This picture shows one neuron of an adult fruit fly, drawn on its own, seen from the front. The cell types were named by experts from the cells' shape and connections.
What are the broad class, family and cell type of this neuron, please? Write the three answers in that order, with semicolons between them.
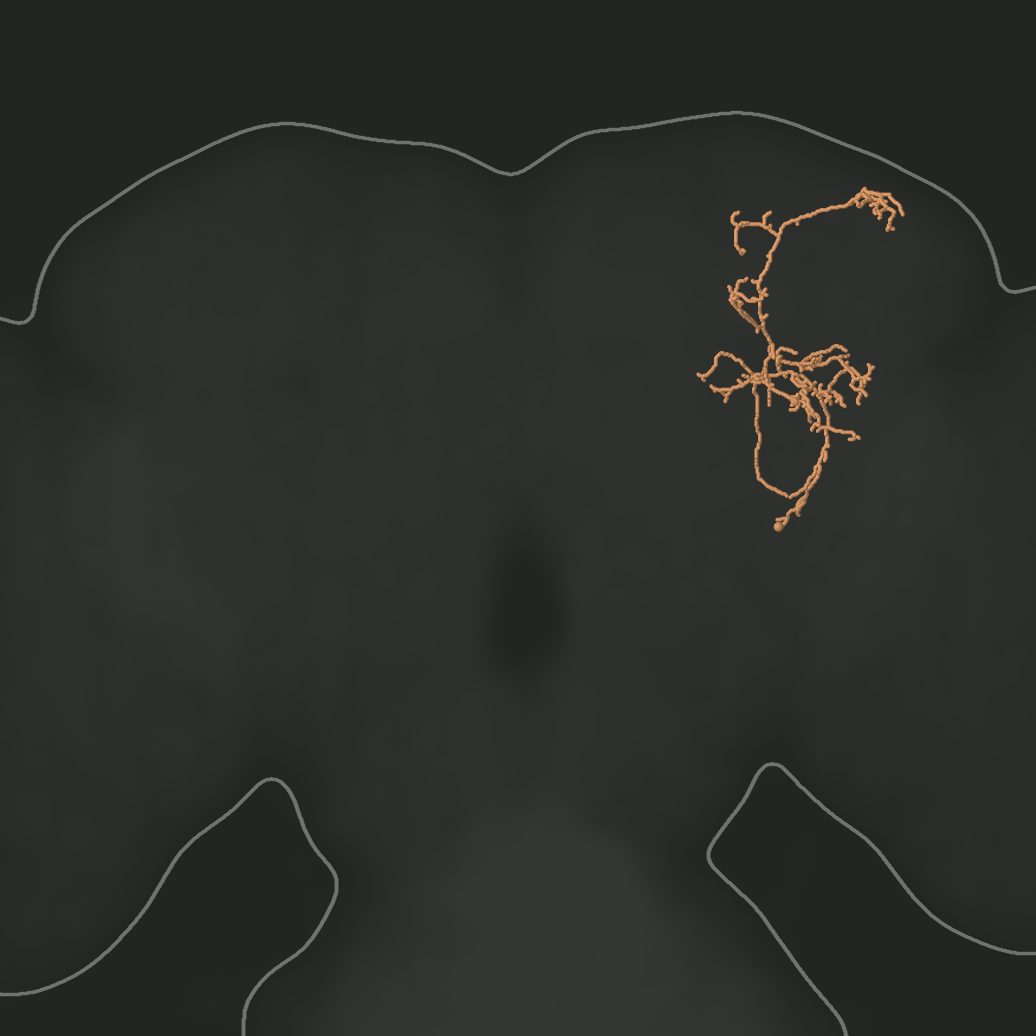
central-brain intrinsic neuron; hemilineage VPNp&v1_ventral; PLP181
